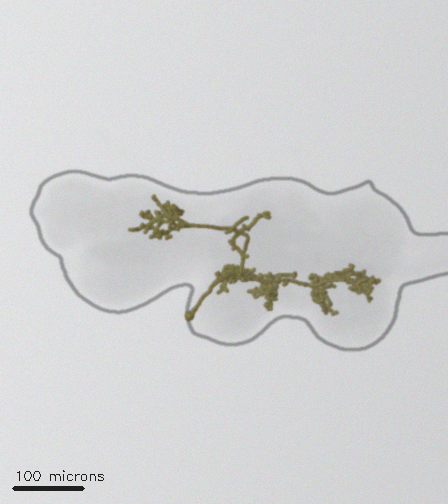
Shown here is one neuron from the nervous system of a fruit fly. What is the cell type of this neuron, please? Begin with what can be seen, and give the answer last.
The cell body can be seen in the middle of the picture. By the scale bar it is about 350 microns wide in this view. Its broad class is nerve-cord intrinsic neuron. The cell type is IN12B005.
